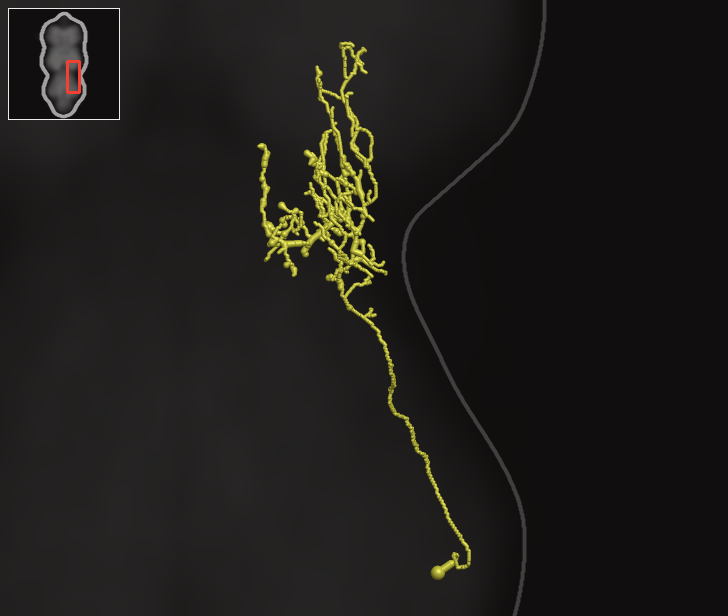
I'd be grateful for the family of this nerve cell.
hemilineage 16B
